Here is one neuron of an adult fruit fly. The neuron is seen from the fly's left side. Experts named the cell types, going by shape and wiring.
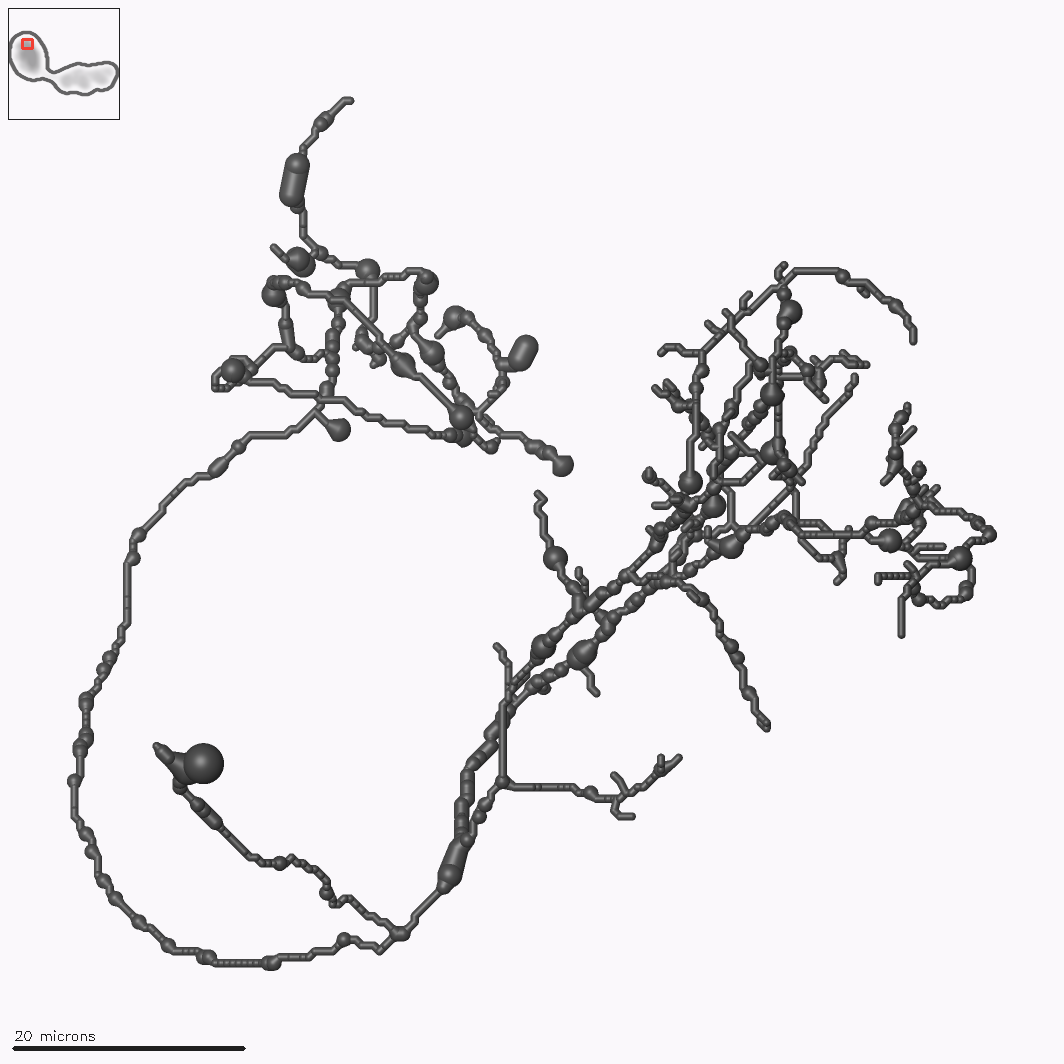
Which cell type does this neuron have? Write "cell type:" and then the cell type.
cell type: LHAD1a1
